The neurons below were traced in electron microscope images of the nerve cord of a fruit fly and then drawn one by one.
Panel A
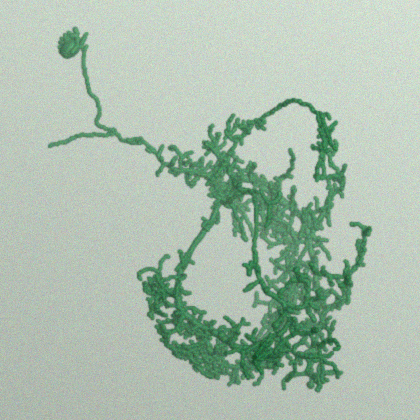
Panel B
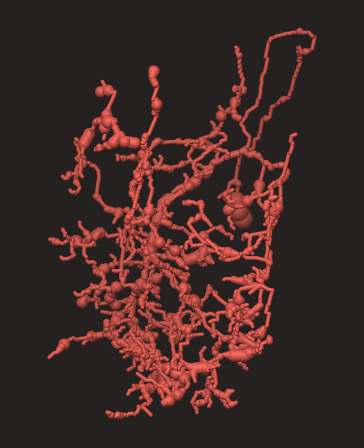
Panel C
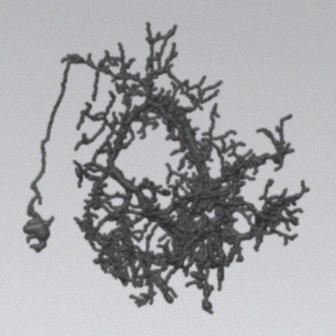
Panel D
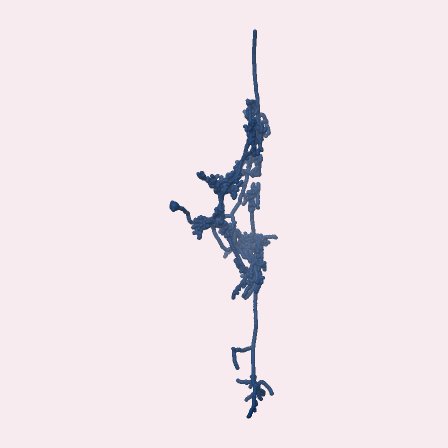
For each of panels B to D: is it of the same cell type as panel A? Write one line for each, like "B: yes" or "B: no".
B: no
C: yes
D: no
